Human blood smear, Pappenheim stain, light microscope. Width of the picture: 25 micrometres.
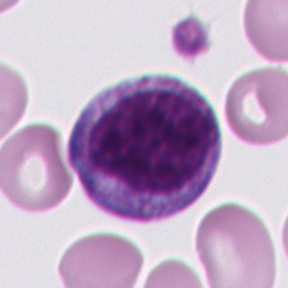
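Myelocyte with a round, smooth outline. The nucleus occupies most of the cell, and the rim of blue-violet cytoplasm around it is widest below. Dark purple chromatin is arranged in patchy clumps.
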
